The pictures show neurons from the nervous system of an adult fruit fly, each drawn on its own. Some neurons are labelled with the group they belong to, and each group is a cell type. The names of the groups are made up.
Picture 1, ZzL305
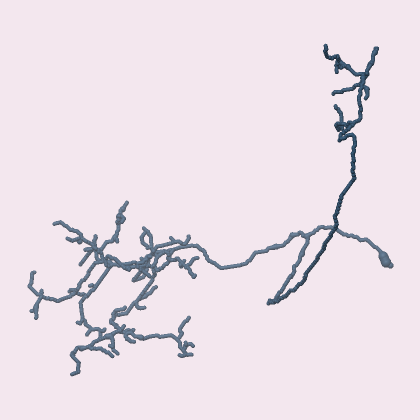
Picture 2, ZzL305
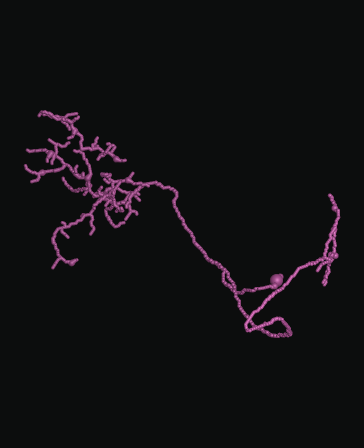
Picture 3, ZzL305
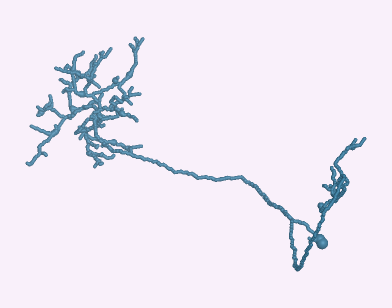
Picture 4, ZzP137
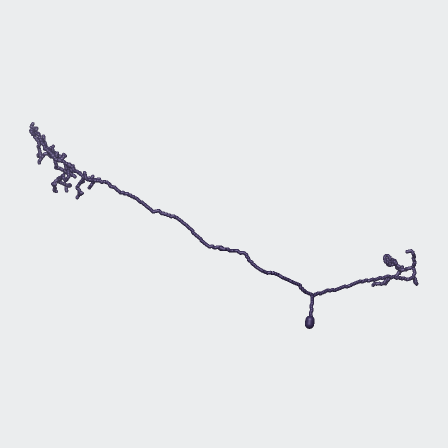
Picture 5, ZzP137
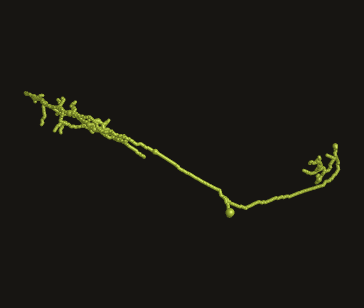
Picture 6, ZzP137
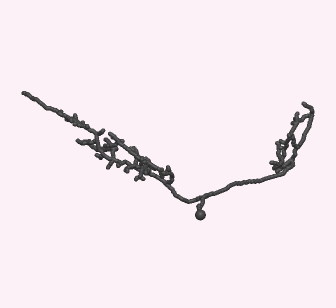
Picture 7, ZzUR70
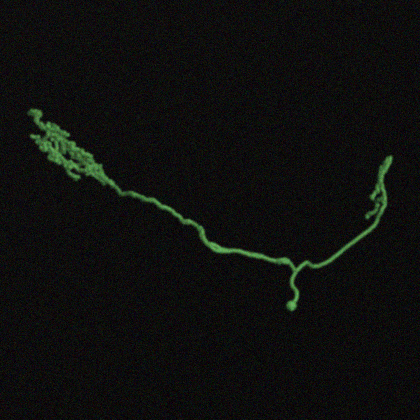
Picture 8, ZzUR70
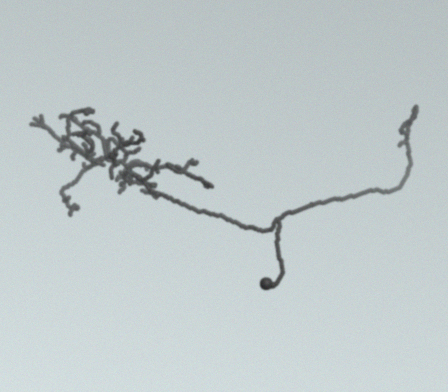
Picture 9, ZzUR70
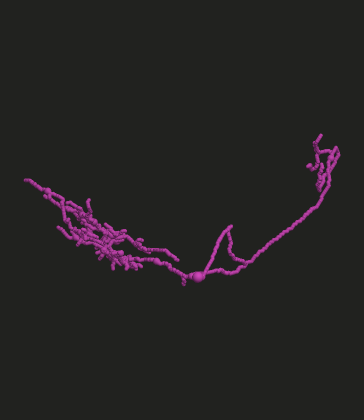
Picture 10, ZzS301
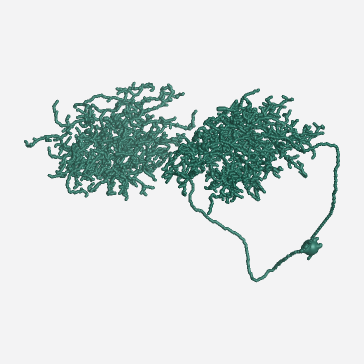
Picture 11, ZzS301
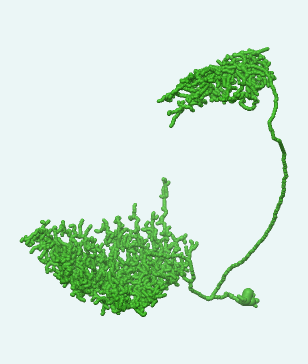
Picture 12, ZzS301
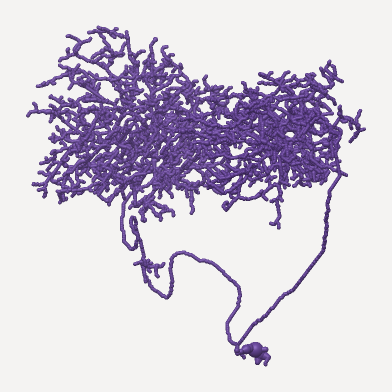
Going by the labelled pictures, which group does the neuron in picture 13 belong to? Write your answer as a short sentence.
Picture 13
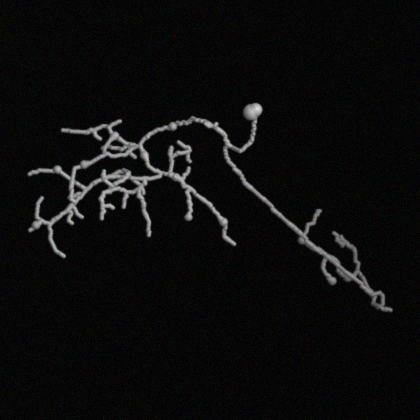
It belongs to ZzP137.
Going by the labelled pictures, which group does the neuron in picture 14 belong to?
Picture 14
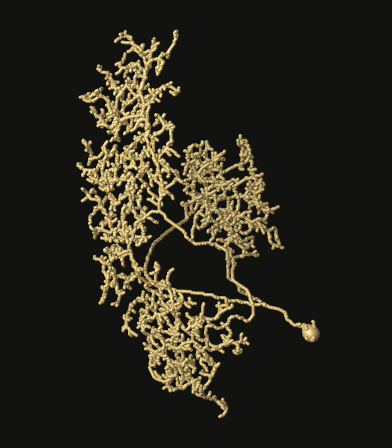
It belongs to ZzS301.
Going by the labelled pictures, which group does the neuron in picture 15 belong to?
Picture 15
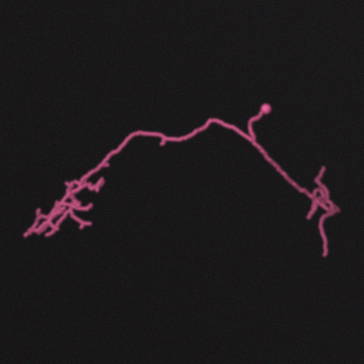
It belongs to ZzP137.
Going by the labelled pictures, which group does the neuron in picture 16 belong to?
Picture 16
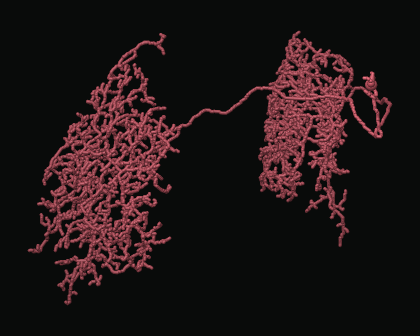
It belongs to ZzS301.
